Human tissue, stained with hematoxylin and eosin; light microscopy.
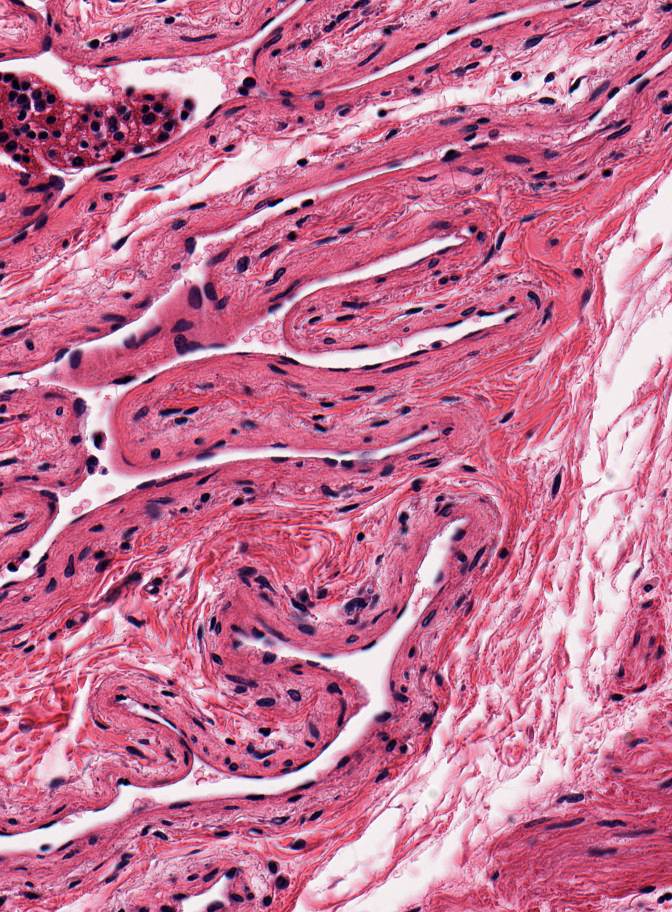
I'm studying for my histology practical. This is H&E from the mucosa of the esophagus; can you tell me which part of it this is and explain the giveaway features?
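Smooth muscle, left and centre: wavy, curving bundles of spindle-shaped cells, nuclei elongated and aligned along cell length.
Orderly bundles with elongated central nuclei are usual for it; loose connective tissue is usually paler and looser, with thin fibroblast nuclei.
Right side: looser, paler tissue of thin wispy pink strands. Top left: small tight cluster of round dark nuclei.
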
